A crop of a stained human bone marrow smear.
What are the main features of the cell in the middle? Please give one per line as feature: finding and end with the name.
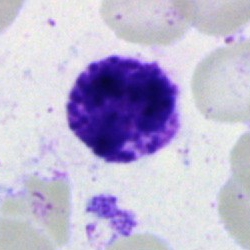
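Outline: roughly round, I'd say, with a slightly knobbly edge.
Staining: dark purple across almost the whole cell; I can't find a clear pale rim of cytoplasm.
Texture: coarse and mottled, darker clumps scattered through.
Lower right: a paler lilac patch, purple speckles in it.
Name: basophil.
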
